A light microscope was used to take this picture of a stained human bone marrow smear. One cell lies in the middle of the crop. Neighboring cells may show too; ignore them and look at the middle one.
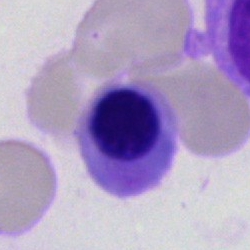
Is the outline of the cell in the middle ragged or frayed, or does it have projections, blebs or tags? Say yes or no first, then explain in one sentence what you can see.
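No. The cell has a round, smooth outline.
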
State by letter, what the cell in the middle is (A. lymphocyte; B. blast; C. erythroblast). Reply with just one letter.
C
